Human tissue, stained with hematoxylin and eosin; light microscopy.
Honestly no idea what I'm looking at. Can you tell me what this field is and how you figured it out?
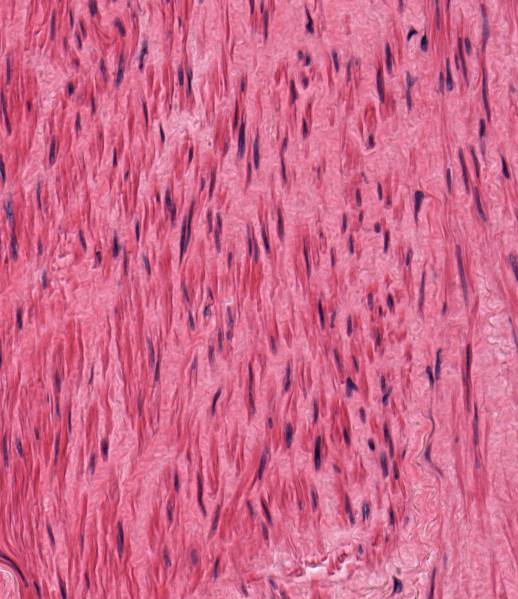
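This field shows the tunica media of an artery. Nuclei, first: elongated and cigar-shaped with blunt ends, similar in size and shape, scattered fairly evenly without dense clusters. Cytoplasm, next: bright pink in the spindle cells.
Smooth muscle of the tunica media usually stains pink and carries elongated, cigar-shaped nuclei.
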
